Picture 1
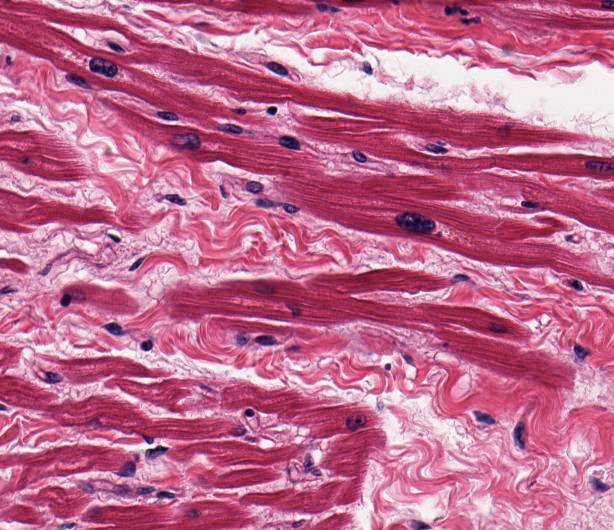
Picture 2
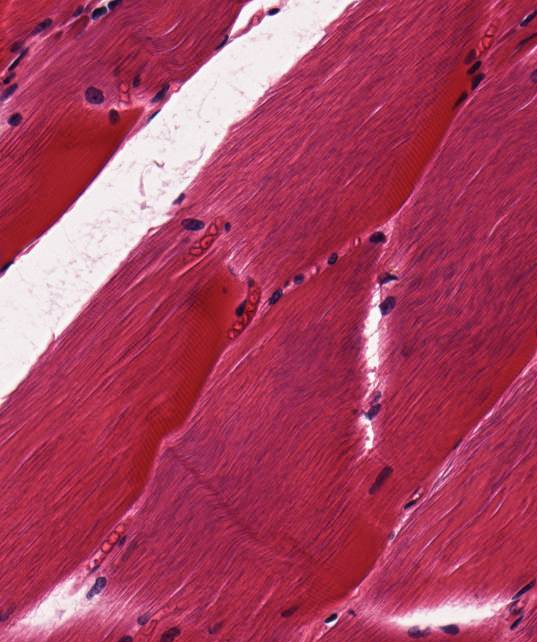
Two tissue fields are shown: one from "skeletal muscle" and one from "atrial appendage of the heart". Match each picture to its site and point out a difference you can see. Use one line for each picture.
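Picture 1: atrial appendage of the heart. The muscle fibre nuclei are oval and lie in the centre of the fibres.
Picture 2: skeletal muscle. The fibre nuclei lie at the edges of the fibres, not in their centres.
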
